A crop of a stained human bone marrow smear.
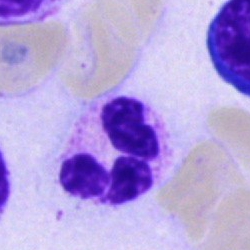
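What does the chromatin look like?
Dense, dark purple and clumped, I'd say.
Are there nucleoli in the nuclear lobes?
I can't see any.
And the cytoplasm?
Fine, scattered pinkish-violet granules dot it, and I find no vacuoles.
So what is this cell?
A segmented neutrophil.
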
